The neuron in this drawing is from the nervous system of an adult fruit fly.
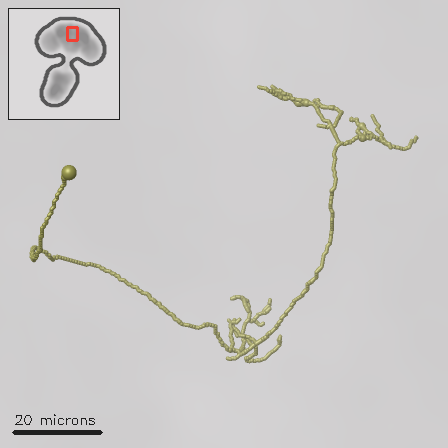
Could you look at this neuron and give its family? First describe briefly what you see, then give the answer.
It lies in the brain. The cell body can be seen on the left of the picture. From left to right in the picture it spans about 90 microns. This is a central-brain intrinsic neuron. The name of its family is class CX.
